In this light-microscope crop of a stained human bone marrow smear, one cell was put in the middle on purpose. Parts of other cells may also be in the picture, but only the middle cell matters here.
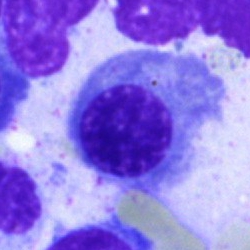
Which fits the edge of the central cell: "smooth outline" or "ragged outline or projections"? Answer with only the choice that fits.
Ragged outline or projections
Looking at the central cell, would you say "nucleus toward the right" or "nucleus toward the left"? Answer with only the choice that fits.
Nucleus toward the left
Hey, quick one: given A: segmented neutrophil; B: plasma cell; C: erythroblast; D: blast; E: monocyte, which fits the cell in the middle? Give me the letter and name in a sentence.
The cell centered in the crop is an erythroblast, making option C the correct pick.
